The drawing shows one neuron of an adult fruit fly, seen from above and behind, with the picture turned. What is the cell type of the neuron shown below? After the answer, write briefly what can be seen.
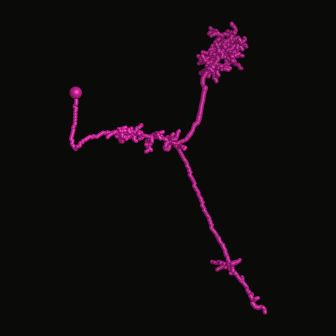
It is of cell type Y3. It is an optic-lobe intrinsic neuron. The cell body can be seen at the upper left of the picture. The picture shows dozens of branch ends.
